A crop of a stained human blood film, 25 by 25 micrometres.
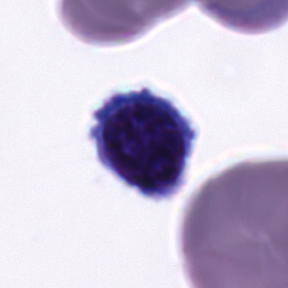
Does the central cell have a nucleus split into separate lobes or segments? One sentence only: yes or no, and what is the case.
No, in this cell the nucleus is one undivided round, oval or kidney-shaped compact mass.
